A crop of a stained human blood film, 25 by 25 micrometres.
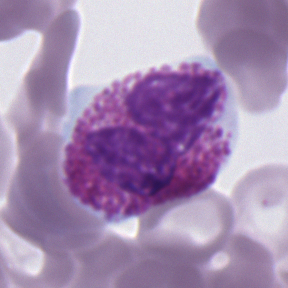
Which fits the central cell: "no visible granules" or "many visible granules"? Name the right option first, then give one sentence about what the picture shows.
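Many visible granules. The cytoplasm is packed with coarse round granules.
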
